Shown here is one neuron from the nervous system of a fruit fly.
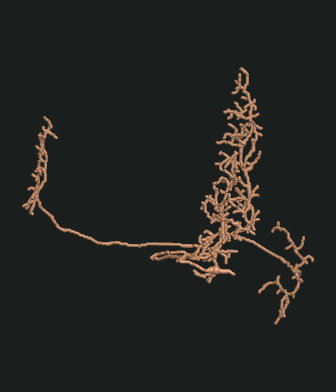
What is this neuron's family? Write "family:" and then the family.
family: Y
